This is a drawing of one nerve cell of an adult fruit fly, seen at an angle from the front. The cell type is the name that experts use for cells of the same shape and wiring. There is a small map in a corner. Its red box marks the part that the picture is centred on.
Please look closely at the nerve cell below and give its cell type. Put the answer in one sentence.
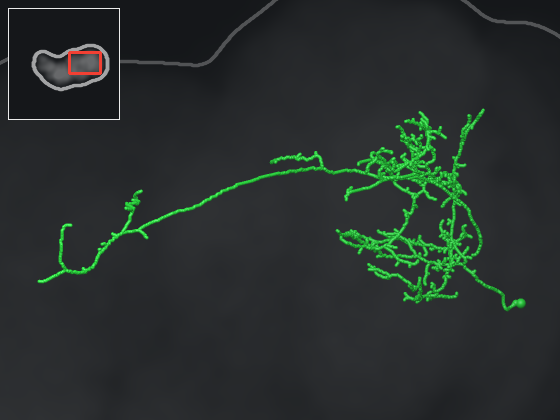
The cell type is AVLP744m.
